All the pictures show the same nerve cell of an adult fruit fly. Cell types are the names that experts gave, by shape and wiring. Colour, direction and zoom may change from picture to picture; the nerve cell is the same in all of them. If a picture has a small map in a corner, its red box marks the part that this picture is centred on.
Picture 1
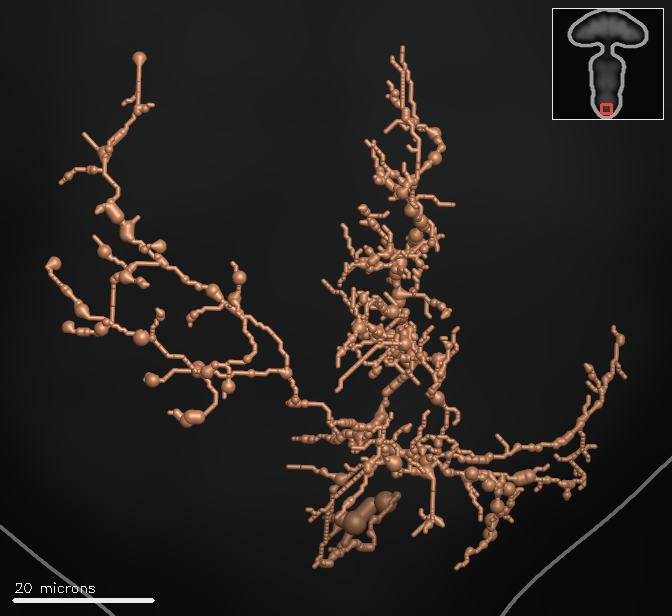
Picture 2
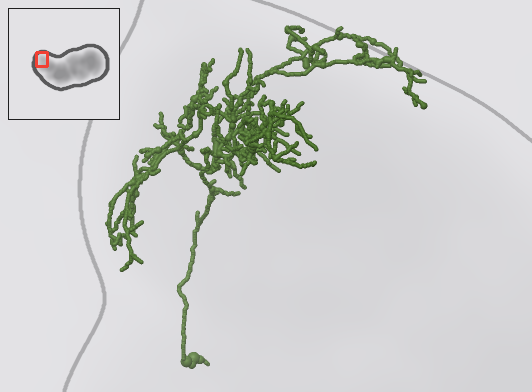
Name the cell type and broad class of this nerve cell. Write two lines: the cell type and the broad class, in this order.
INXXX418
nerve-cord intrinsic neuron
